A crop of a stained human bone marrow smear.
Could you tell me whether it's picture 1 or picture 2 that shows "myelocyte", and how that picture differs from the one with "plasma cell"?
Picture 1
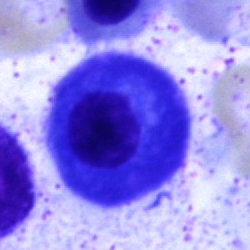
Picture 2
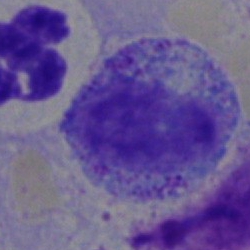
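In picture 1 is a plasma cell; in picture 2, a myelocyte. Plasma cell: roughly round, smooth-edged outline; dense, dark purple chromatin; abundant deep blue cytoplasm, with a paler zone beside the nucleus on its right.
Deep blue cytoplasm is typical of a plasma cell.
Myelocyte: chromatin stained fairly evenly, without coarse dark clumps; a rim of pale blue-grey cytoplasm visible around the nucleus on all sides. Granules separate the two: none are visible in the plasma cell, while numerous reddish-purple granules are scattered through the myelocyte's cytoplasm. Surroundings: many small purple dots in the background around the plasma cell; a cell with a dark, multilobed nucleus to the upper left of the myelocyte.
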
